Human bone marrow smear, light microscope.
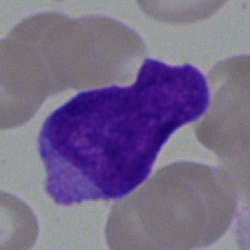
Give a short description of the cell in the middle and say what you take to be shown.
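Look first at the outline: it is irregular, and a notch indents its upper edge. Nearly the whole cell is nucleus, stained deep purple. Only a small crescent of cytoplasm sits at the lower-left end, in a paler lilac than the nucleus. This cell is a blast.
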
